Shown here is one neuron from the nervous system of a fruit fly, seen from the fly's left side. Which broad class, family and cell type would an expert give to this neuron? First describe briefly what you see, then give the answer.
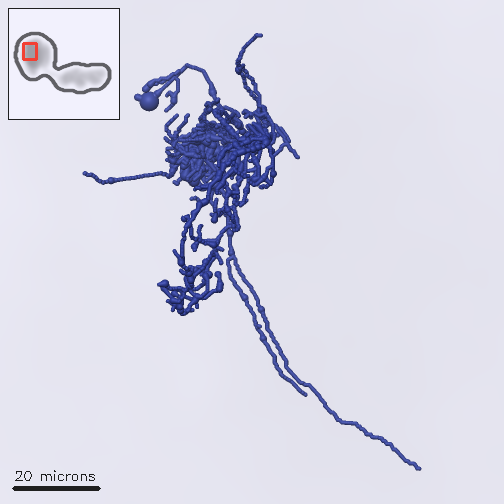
From top to bottom in the picture it spans about 100 microns. Dozens of branch ends can be seen. It is a central-brain intrinsic neuron. Its family is hemilineage EBa1. The cell type is ER6.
